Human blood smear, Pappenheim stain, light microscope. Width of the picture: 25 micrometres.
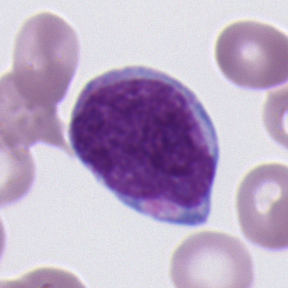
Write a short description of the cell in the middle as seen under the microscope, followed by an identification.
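The cell outline narrows toward its lower right end, and the surface is smooth, without projections. The nucleus is oval, about 14 by 10 micrometres, and fills about 80% of the cell's area. The rim of cytoplasm is widest at the lower end of the cell. Below the nucleus, a small pinkish patch lies in the cytoplasm. This is an atypical promyelocyte.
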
